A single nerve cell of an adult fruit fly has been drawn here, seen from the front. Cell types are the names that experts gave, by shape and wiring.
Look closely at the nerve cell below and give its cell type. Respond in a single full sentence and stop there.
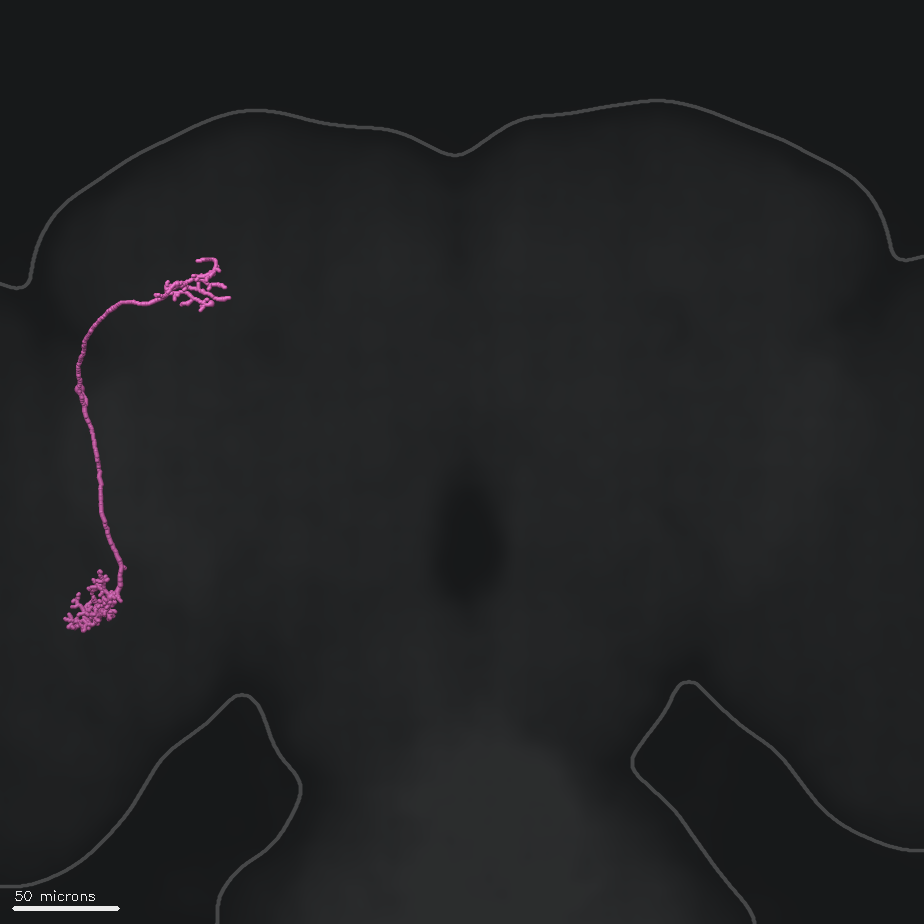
What this nerve cell is, by cell type, is LC10a.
